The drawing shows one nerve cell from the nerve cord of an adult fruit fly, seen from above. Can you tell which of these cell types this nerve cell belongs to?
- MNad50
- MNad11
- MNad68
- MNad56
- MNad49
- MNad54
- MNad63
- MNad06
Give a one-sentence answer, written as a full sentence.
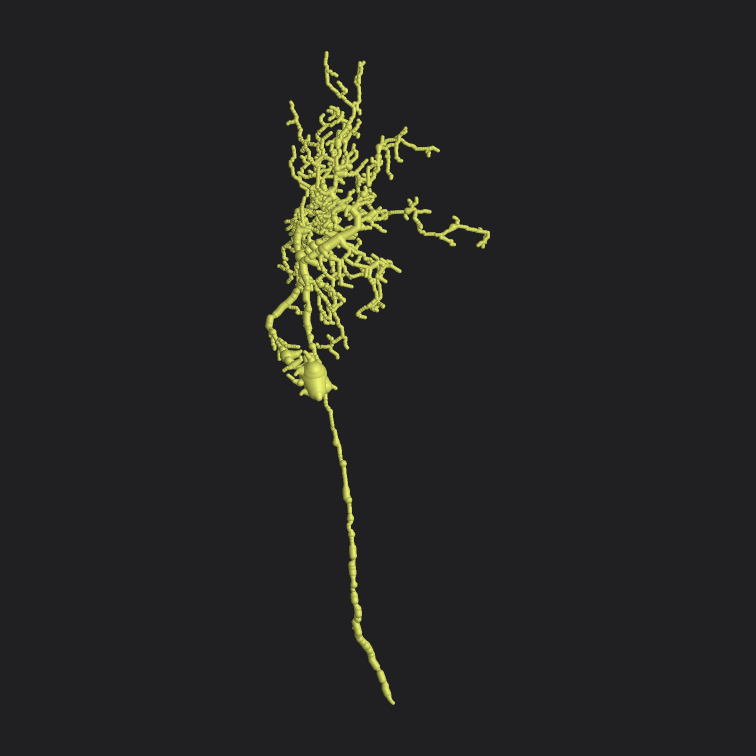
What this nerve cell is, by cell type, is MNad11.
